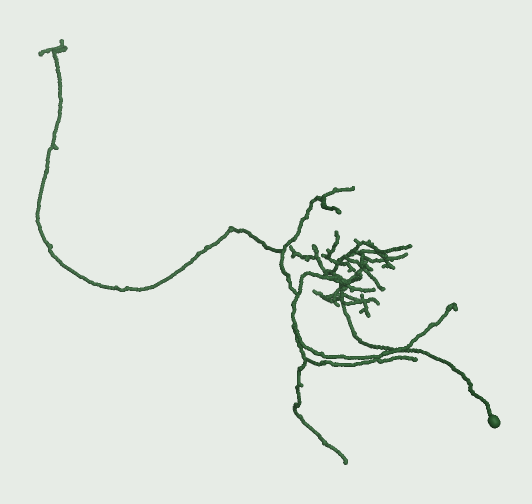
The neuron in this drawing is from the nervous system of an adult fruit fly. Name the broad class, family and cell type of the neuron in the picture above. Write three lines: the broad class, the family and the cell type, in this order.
nerve-cord intrinsic neuron
hemilineage 12B
IN12B048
